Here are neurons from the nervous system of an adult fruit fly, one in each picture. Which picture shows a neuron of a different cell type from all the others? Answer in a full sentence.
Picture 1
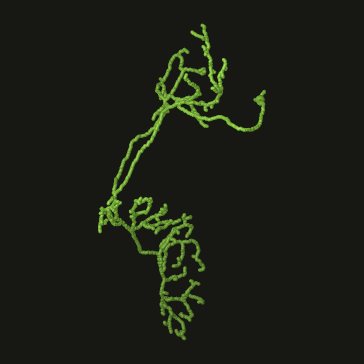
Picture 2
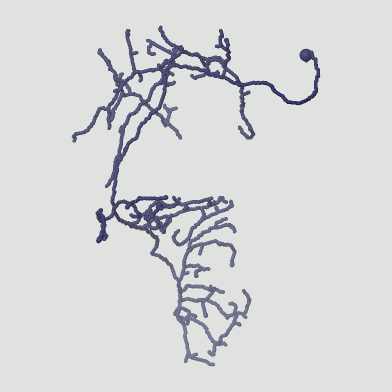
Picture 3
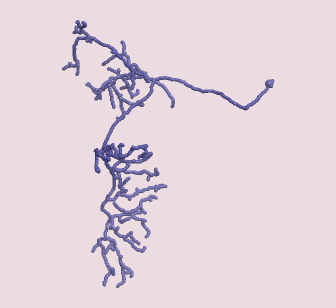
The neuron in picture 3 is of another cell type than the rest.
